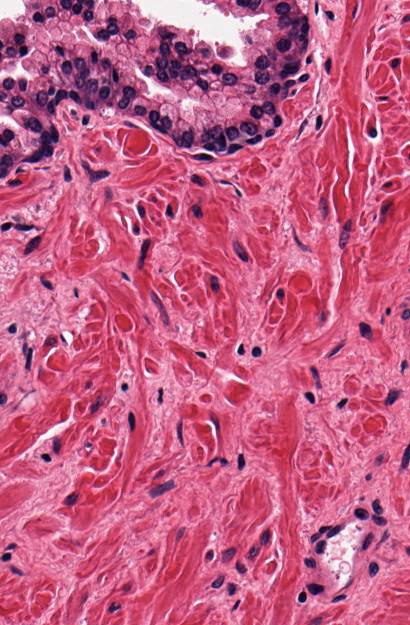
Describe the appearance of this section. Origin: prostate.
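Start at the top, where an epithelium-lined space runs along the field, its lumen white and empty. That epithelium is several cells thick, with crowded, dark, round nuclei. Below, fibromuscular stroma takes over, mostly bright pink bundles of smooth muscle running in many directions.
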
